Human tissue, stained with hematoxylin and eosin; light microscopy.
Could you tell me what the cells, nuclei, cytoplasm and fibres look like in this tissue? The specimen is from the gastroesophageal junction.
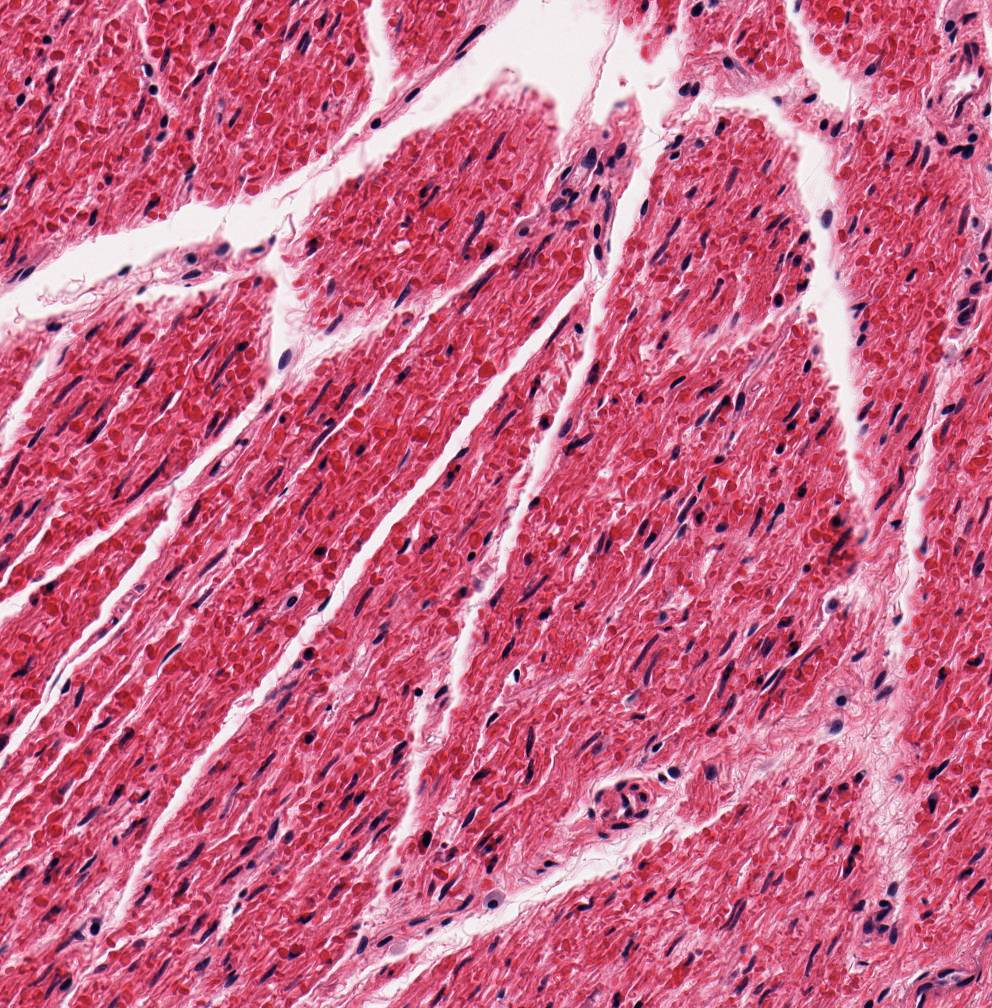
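Long fascicles, separated by narrow white clefts running diagonally from lower left toward upper right. Eosinophilic cells inside the fascicles lie mostly parallel to the clefts. Nuclei: dark purple, elongated, cigar-shaped, evenly scattered through the fascicles. Lower middle: one small vessel with a tight cluster of nuclei.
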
